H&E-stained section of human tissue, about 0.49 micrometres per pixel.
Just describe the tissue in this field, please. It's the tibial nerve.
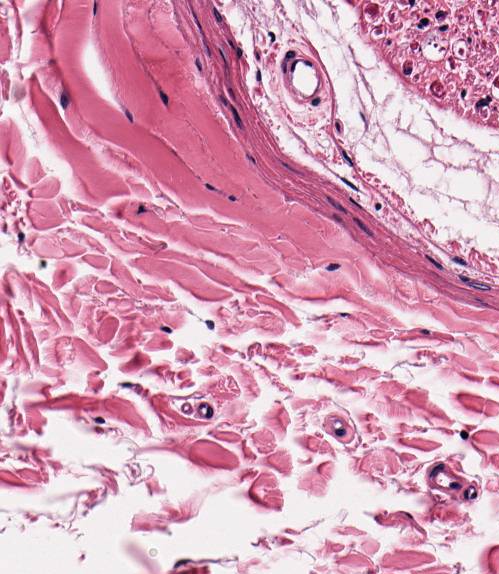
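A dense band of wavy eosinophilic fibres runs diagonally from upper left to the right edge, its few dark, elongated nuclei parallel to the fibres. The lower half has eosinophilic fibre bundles cut across and obliquely, with few nuclei, and several small round vessels with narrow lumina among them.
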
